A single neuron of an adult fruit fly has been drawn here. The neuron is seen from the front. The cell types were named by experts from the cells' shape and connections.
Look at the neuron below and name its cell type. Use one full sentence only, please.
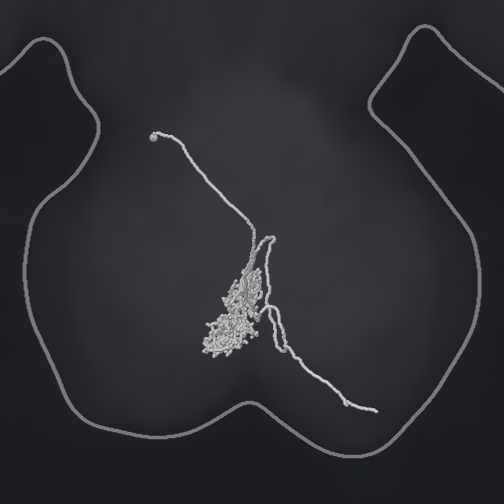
This neuron is assigned to the cell type IN23B025.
